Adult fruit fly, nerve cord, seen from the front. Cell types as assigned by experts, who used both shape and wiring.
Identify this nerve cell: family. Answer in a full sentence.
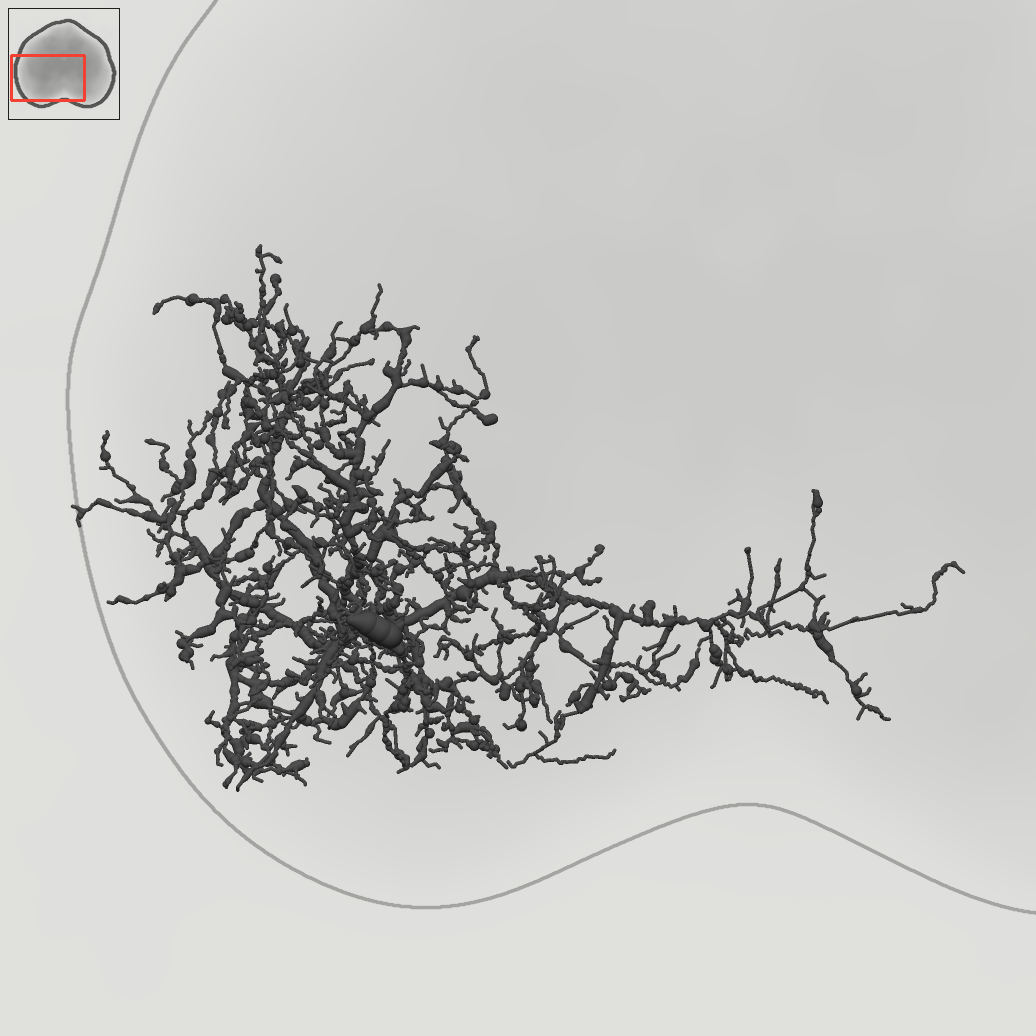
The family is hemilineage 13A.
